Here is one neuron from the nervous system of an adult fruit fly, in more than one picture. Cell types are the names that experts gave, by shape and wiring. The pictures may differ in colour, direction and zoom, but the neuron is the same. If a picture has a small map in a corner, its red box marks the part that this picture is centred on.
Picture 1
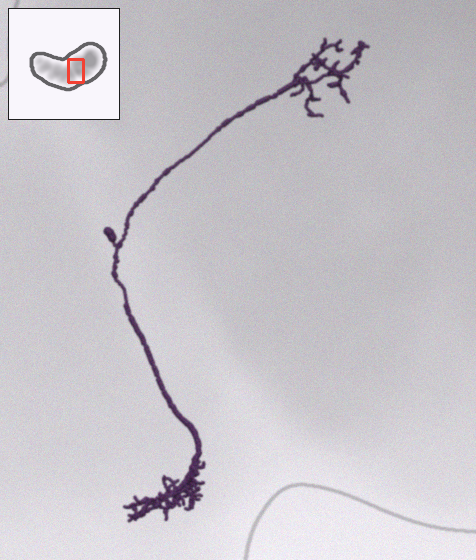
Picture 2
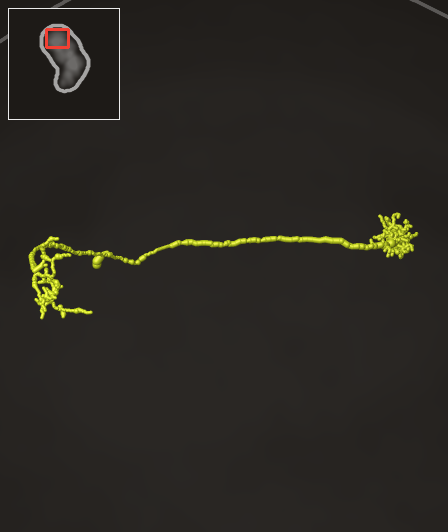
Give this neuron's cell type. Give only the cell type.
LC10a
